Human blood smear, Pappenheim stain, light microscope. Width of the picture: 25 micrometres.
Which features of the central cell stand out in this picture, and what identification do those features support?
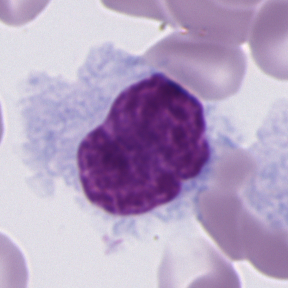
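Looking into the nucleus first, I can't make out any nucleoli. Around it the cytoplasm is abundant and a pale grey-blue, and it spreads wider on the left of the nucleus than on the right. Scanning through that cytoplasm, I find no granules at all. So this central cell is a hairy cell.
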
